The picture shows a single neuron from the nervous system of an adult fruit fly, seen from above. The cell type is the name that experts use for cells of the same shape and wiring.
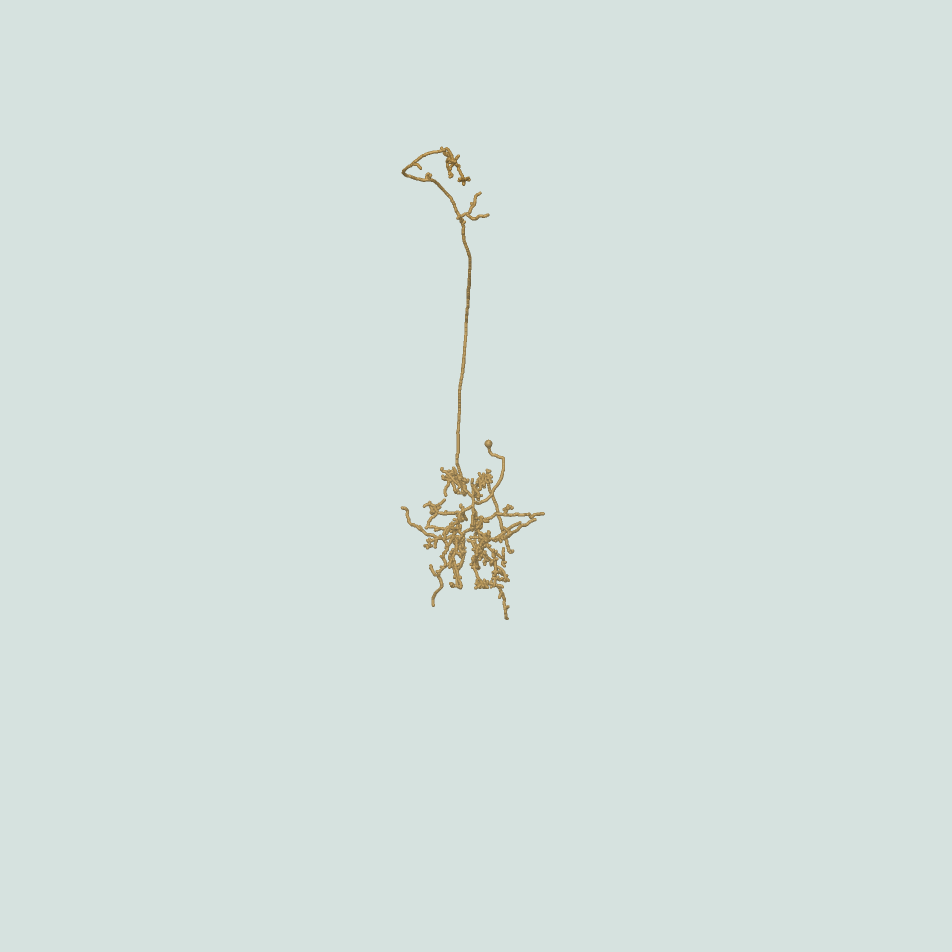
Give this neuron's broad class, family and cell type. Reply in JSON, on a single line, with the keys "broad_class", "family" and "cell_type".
{"broad_class": "ascending neuron", "family": "hemilineage 08B", "cell_type": "AN08B041"}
